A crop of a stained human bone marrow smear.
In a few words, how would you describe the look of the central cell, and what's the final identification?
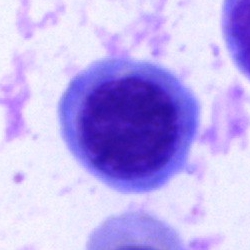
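Chromatin: stains a dense, deep purple throughout the nucleus. Cytoplasmic rim: wider on the left side of the cell than on the right. Granules in the cytoplasm: none visible. Vacuoles: none seen. This cell is an erythroblast.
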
